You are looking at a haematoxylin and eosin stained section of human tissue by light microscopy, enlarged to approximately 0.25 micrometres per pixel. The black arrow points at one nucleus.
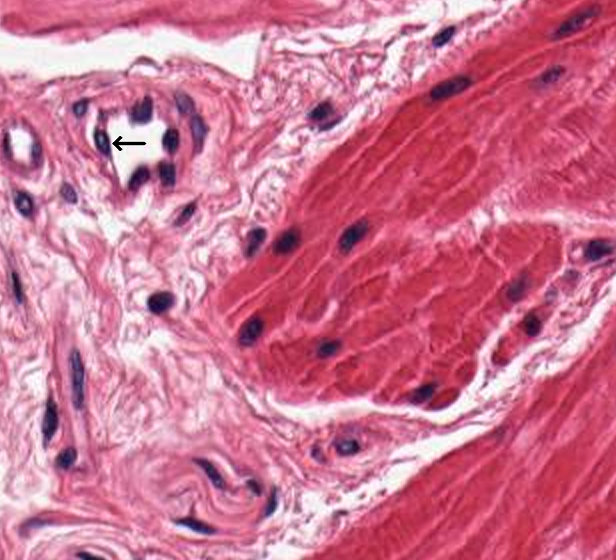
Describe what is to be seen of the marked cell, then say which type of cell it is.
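The nucleus is oval, elongated along the wall of the lumen, and stained dark and fairly evenly. It sits right at the edge of a small, clear, empty lumen, with the nucleus bulging slightly toward the space. Almost no cytoplasm can be made out; at most there is a thin pink rim around the nucleus. It is one of several similar dark nuclei spaced around this small lumen, which is encircled by pink, layered wall tissue. Type of cell: endothelial cell.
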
